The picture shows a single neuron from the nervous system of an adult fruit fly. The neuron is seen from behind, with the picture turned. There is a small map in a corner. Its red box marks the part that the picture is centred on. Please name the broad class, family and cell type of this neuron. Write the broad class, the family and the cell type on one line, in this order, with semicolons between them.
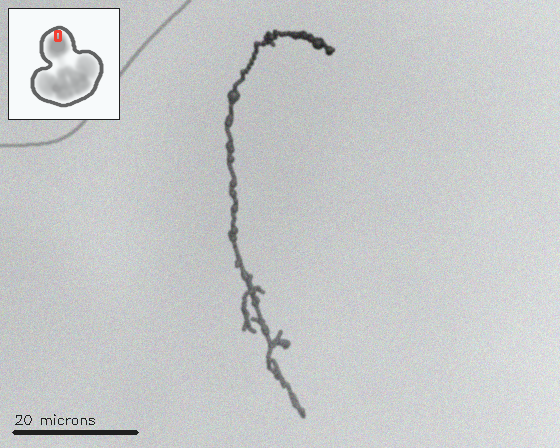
sensory neuron entering the nerve cord; class gustatory; LgLG1b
